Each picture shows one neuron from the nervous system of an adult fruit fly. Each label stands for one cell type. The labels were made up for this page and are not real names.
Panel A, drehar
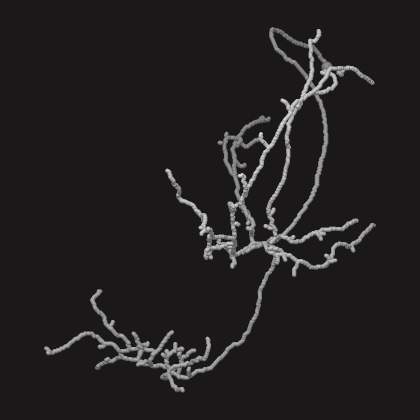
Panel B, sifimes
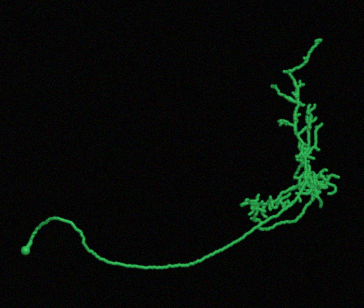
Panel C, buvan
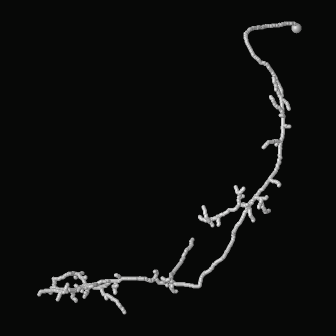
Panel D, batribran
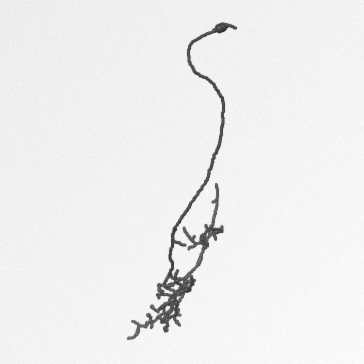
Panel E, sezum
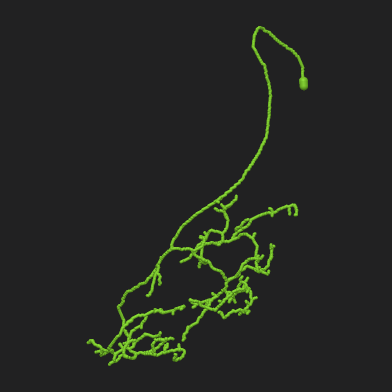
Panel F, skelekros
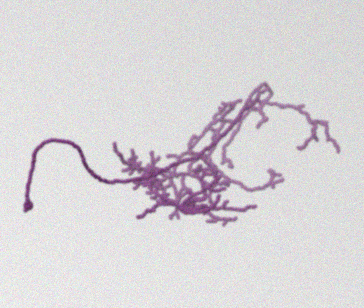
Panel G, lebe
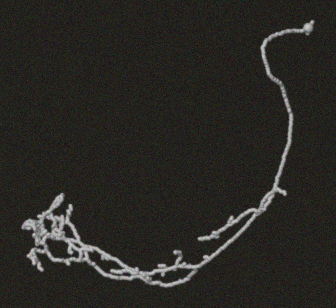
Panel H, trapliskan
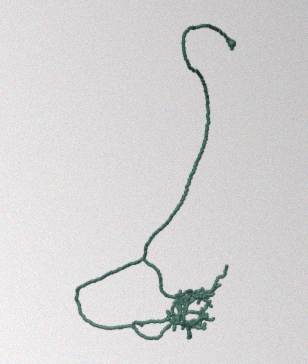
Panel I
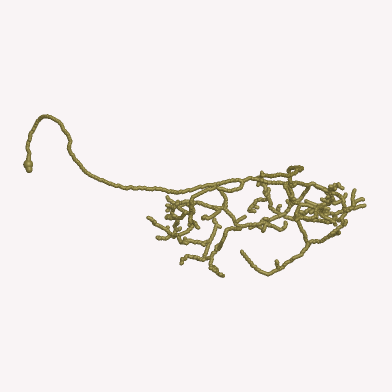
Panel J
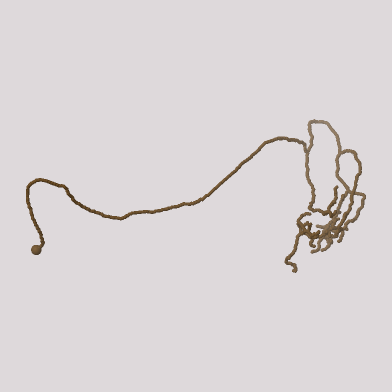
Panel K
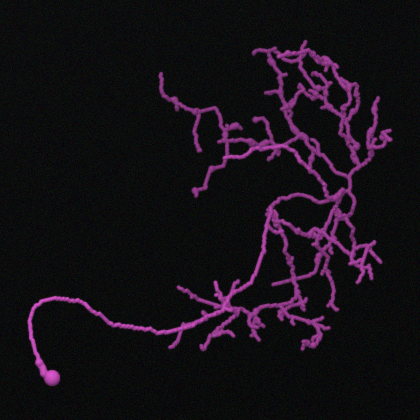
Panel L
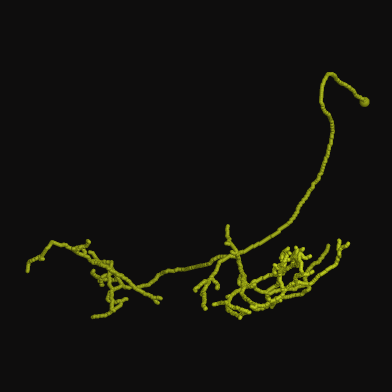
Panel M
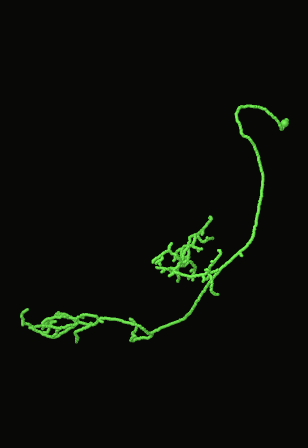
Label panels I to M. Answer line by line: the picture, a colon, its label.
I: skelekros
J: trapliskan
K: sezum
L: drehar
M: buvan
